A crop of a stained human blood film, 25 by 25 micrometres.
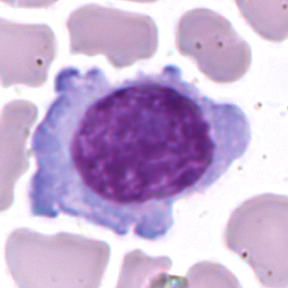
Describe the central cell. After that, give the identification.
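See how ragged and irregular the edge is, not smoothly round, with several small rounded knobs bulging off the top. The nucleus is one oval mass, no lobes, no indent. Blue cytoplasm, a wider rim on the left than the right. That's a plasma cell.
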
